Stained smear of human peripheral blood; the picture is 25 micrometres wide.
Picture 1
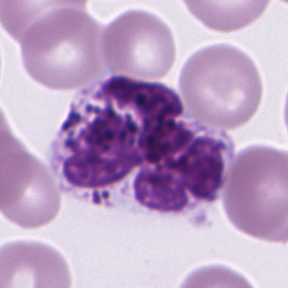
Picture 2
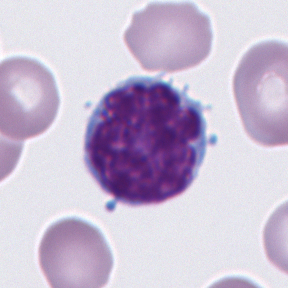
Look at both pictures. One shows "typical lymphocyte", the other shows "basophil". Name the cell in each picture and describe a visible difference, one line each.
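Picture 1 shows a basophil: Many granules lie on top of the nucleus and hide parts of it.
Picture 2 shows a typical lymphocyte: No granules are visible in the cytoplasm.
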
